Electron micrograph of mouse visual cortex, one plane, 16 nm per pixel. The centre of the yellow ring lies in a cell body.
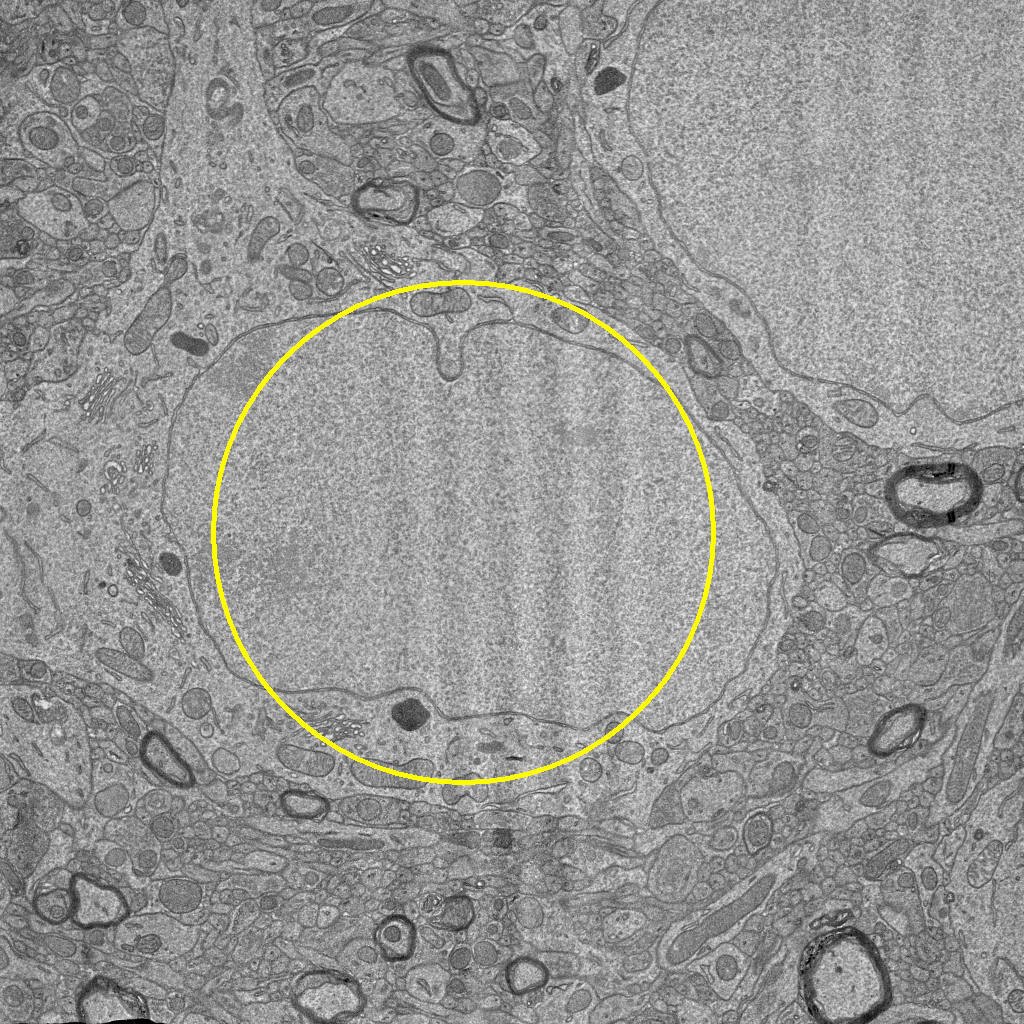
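Excitatory neuron, ringed. Its large, rounded nucleus lies wholly in view, the envelope traceable all the way round. A single deep, narrow fold dips in from the top edge. No distinct nucleolus shows in this plane. One round, very dark dense body sits against the lower edge of this excitatory neuron's nucleus.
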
